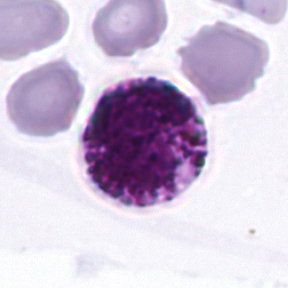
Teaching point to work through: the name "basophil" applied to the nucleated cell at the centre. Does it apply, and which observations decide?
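Granules lie over the nucleus as well as the cytoplasm, hiding the nuclear outline.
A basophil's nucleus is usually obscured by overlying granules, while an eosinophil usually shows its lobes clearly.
That goes with basophil and against eosinophil. The granules are coarse, dark purple and crowd the cell.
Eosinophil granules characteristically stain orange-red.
So the colour counts against eosinophil too.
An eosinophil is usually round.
The round outline, then, doesn't rule it out. A paler, less granular patch sits at the lower right, and granules reach the margin, beading the edge. Basophil fits.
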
